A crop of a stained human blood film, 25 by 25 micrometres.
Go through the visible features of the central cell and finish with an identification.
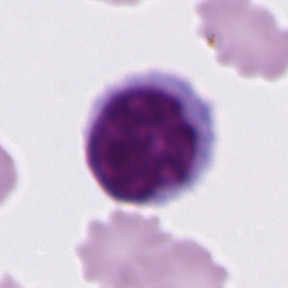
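Start with the size: the cell is about 12 micrometres across and has a round outline. Its nucleus, round as well, measures about 10 micrometres and fills about 70% of the cell's area. Inside it, the chromatin is dense and coarsely clumped. Look around the edge and you'll see the rim of cytoplasm is widest on the right side, with no granules visible in it. This is a hairy cell.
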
